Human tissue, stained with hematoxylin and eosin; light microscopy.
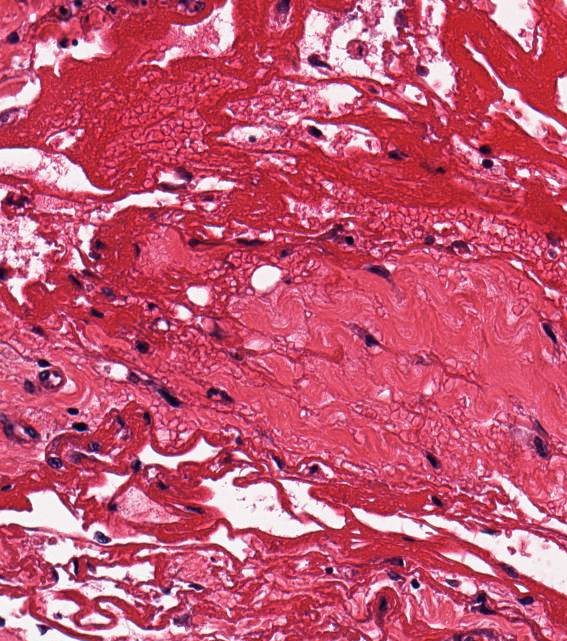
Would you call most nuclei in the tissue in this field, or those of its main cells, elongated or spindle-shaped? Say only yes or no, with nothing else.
Yes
